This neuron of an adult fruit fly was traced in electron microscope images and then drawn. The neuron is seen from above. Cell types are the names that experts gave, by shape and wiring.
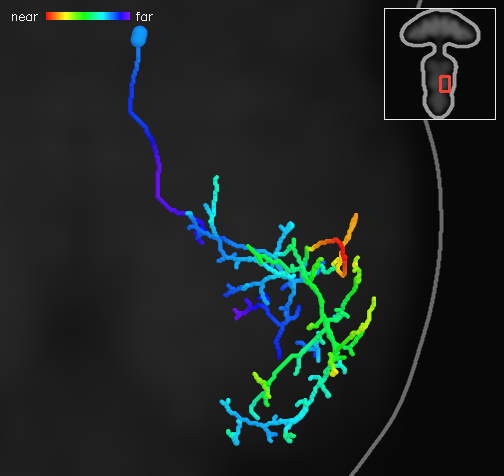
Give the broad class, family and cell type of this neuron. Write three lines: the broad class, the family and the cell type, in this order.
nerve-cord intrinsic neuron
hemilineage 13B
IN13B094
